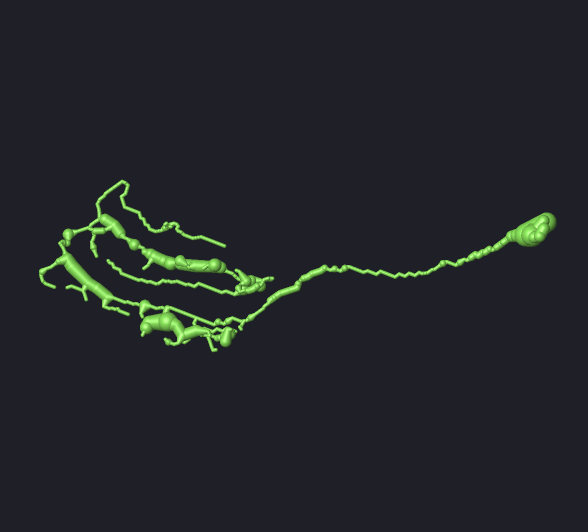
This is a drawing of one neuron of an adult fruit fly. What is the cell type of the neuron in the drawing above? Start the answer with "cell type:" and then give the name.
cell type: Lai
